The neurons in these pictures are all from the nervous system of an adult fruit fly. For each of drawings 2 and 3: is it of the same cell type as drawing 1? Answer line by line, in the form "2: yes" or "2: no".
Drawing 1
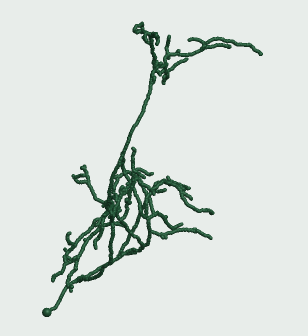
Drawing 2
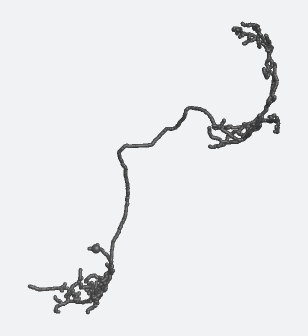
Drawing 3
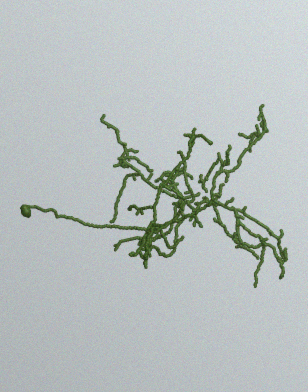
2: no
3: no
